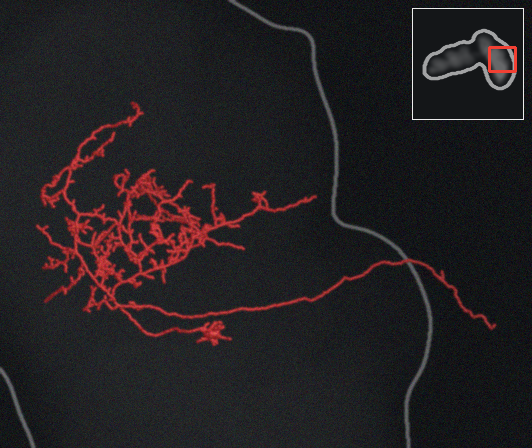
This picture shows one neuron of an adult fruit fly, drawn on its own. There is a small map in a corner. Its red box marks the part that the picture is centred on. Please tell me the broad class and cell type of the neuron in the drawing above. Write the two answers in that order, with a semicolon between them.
motor neuron of the brain; GNG668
